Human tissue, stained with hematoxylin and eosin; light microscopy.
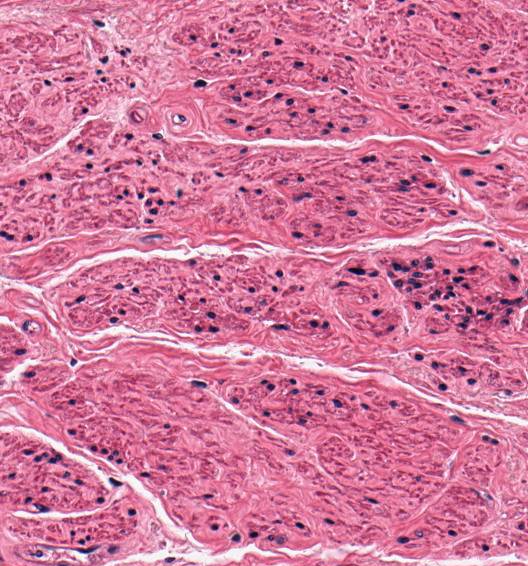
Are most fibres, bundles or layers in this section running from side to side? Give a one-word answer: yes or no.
Yes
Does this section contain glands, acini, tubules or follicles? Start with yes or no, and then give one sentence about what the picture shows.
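No. No epithelium, glands or fat cells are present anywhere in the field.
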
